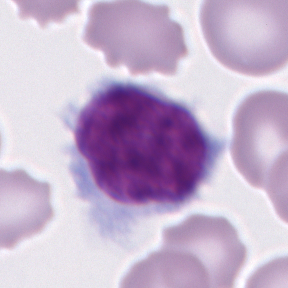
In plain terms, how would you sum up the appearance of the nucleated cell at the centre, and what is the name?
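Look first at the nucleus: a roughly oval shape, slightly irregular in outline, with no lobes. Now follow the cytoplasm out to its edge, frayed into fine hair-like projections. It has no visible granules and no vacuoles. This is a hairy cell.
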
